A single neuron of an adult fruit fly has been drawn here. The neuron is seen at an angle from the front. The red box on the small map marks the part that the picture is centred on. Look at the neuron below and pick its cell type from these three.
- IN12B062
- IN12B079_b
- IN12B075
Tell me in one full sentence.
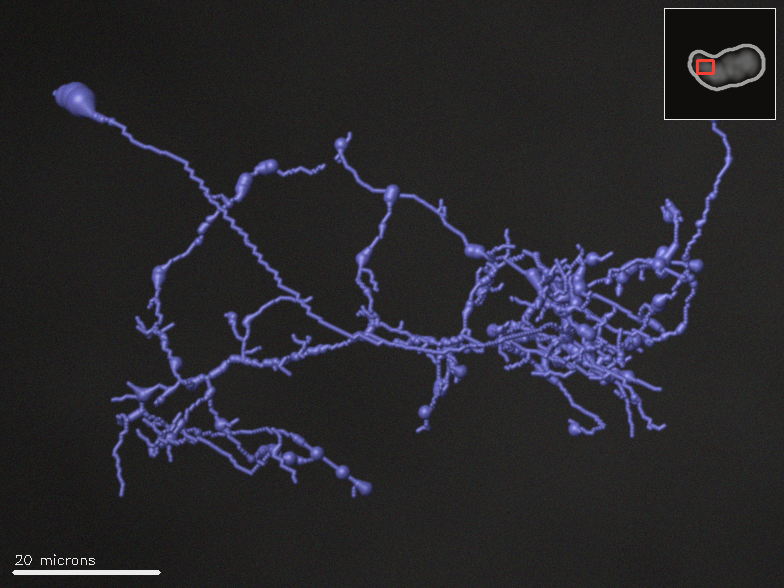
Classified by cell type, this neuron is IN12B062.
